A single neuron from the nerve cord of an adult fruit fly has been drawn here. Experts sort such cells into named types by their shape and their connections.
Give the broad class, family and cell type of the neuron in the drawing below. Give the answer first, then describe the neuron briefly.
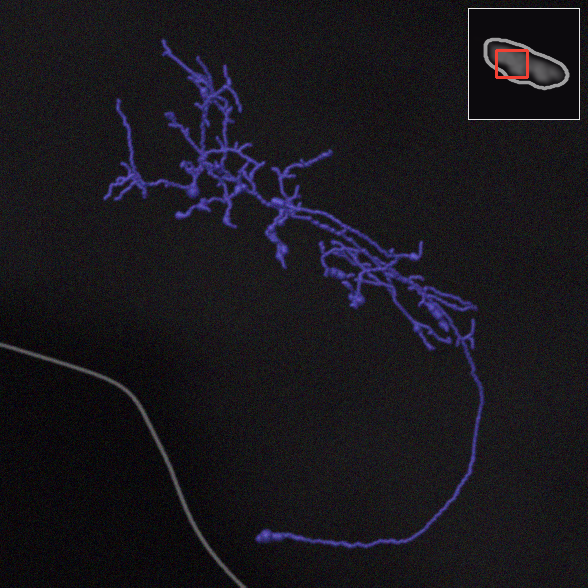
This is a nerve-cord intrinsic neuron. The family is hemilineage 05B. The cell type is IN05B089. Dozens of branch ends can be seen. As drawn here it is taller than it is wide.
